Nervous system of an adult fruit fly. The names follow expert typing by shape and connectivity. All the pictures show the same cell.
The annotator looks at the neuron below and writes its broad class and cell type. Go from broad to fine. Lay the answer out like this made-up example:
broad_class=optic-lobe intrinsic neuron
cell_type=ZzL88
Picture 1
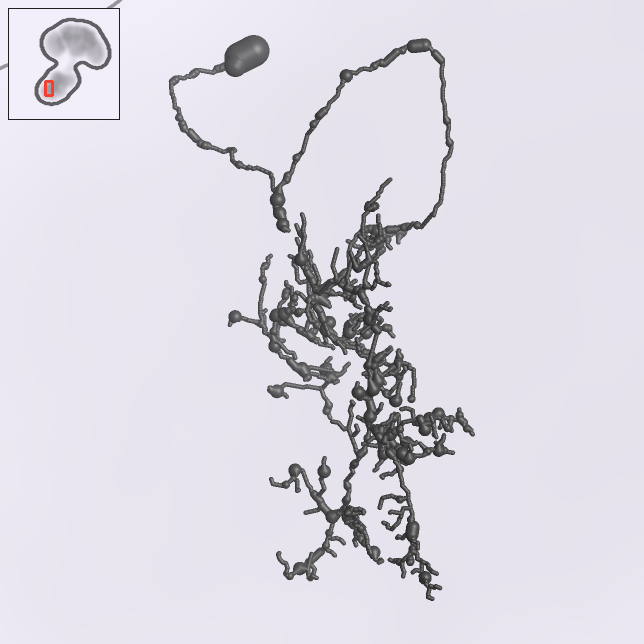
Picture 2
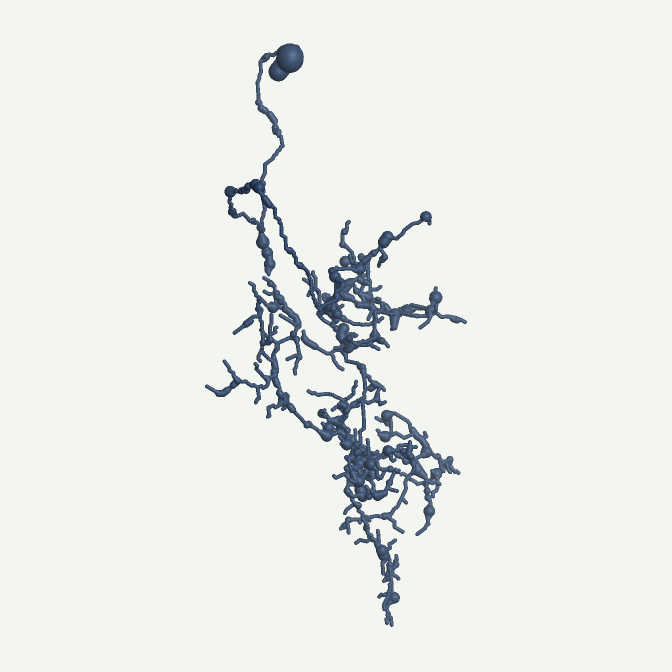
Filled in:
broad_class=nerve-cord intrinsic neuron
cell_type=INXXX429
